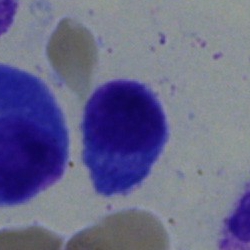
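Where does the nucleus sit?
In the upper part of the cell, with the cytoplasm mostly below it.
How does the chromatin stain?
Dense and dark purple.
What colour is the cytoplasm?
Deep blue, with a paler band right next to the nucleus.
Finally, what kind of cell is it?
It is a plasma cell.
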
